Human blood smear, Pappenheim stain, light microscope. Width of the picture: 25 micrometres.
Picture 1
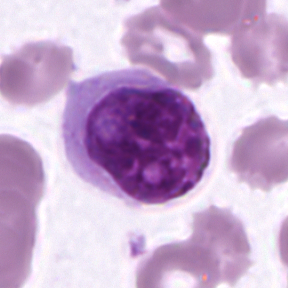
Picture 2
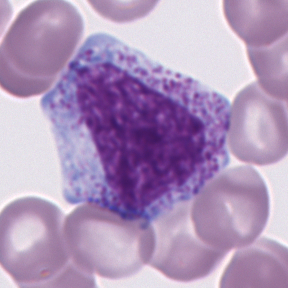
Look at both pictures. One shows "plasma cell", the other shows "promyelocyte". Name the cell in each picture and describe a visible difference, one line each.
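The cell in picture 1 is a plasma cell. No granules are seen in the cytoplasm.
The cell in picture 2 is a promyelocyte. Many small purple granules are scattered through the cytoplasm.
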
